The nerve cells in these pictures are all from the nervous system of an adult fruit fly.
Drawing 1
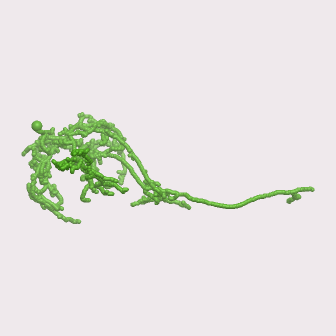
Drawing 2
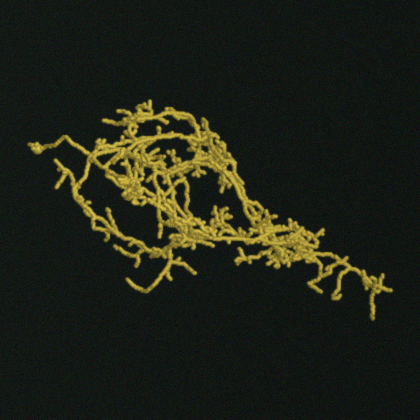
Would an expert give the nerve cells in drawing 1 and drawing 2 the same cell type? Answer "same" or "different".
different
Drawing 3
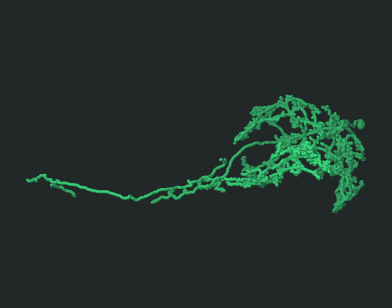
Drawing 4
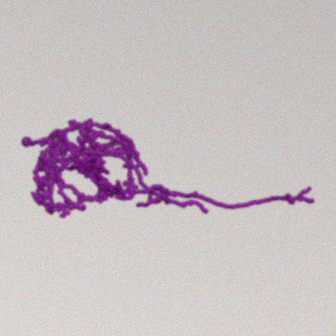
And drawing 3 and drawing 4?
same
